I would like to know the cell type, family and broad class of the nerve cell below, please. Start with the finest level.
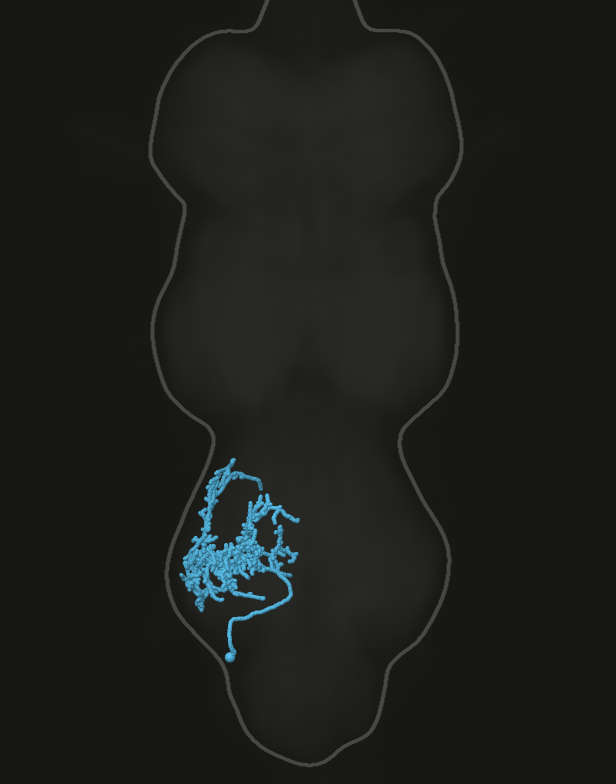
IN03A037; hemilineage 03A; nerve-cord intrinsic neuron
